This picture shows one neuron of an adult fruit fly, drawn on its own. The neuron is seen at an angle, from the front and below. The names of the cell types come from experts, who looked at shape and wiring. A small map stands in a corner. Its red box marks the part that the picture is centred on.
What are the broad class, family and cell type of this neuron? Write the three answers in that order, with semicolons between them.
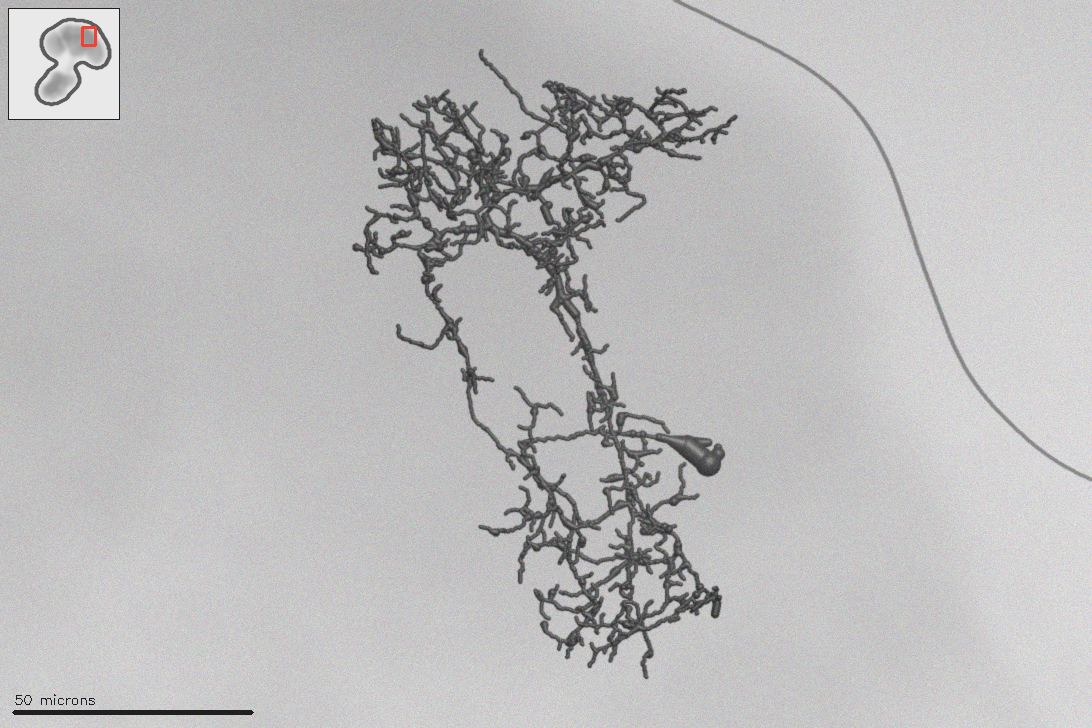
central-brain intrinsic neuron; hemilineage SLPpl2; SLP365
